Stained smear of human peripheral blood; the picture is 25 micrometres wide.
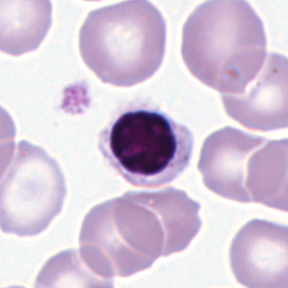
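Normoblast. Point by point, the cell measures about 8 by 7 micrometres. The nucleus is a single undivided mass, round in outline and about 6 micrometres across, with no lobes or deep indentation, and it fills about 60% of the cell's area. Its chromatin is very dark purple and densely clumped. Only a narrow rim of cytoplasm surrounds it, very pale and faintly bluish-grey.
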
